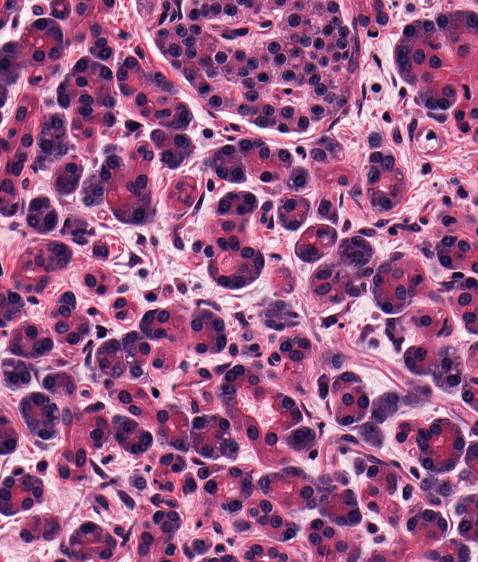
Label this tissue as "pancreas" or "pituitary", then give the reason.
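This tissue is pancreas. At the top centre, a larger rounded group of cells is outlined by a thin fibrous band. Cells in the clusters have strongly eosinophilic pink-red cytoplasm and round, dark-staining nuclei of fairly uniform size. In many clusters the nuclei sit toward the outer edge, with the cytoplasm gathered toward the centre.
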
